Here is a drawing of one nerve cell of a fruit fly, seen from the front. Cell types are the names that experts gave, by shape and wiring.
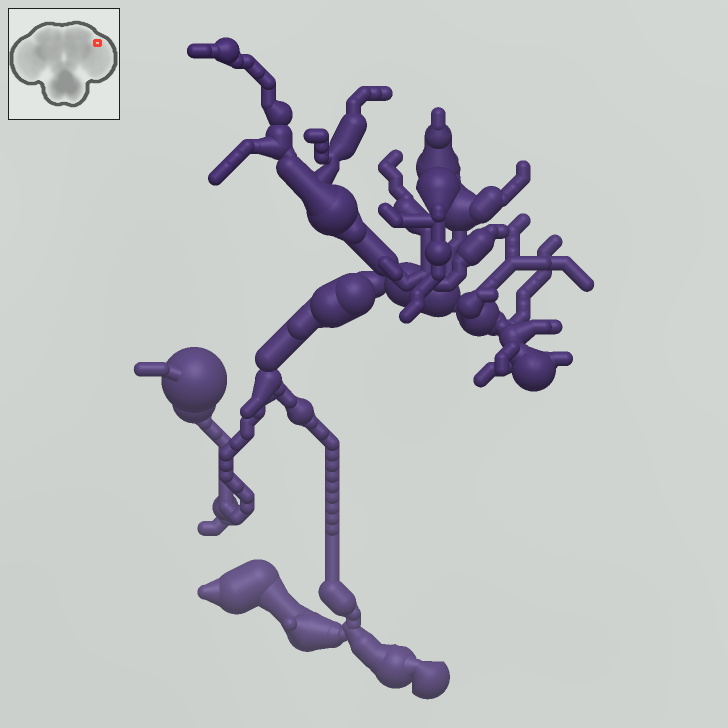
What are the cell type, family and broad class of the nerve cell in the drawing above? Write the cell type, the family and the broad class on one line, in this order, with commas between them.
T4d, T, optic-lobe intrinsic neuron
